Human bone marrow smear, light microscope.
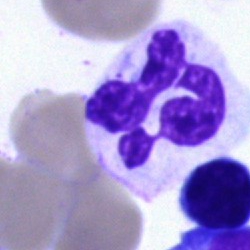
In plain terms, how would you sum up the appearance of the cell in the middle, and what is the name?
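Outline smooth, no surface projections. Chromatin dark purple, coarsely clumped. Cytoplasm without coarse granules or vacuoles. Segmented neutrophil.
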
